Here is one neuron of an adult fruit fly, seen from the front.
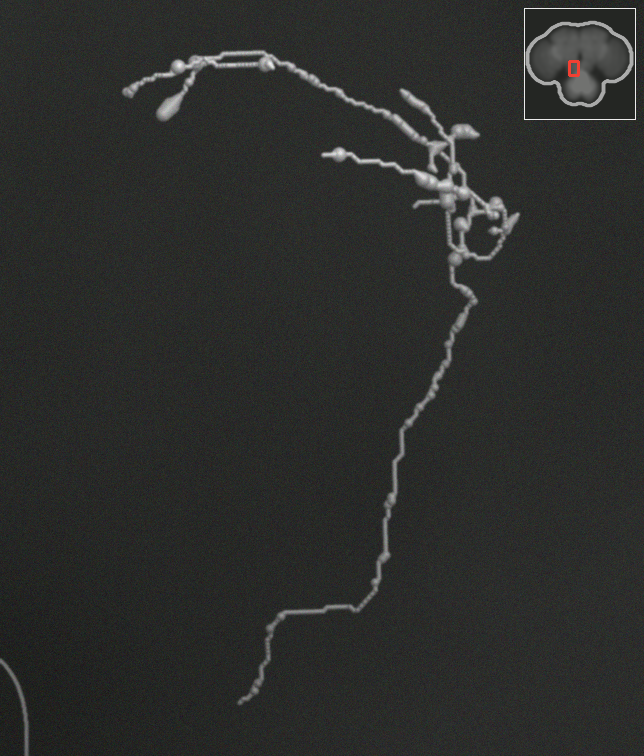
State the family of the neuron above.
class gustatory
